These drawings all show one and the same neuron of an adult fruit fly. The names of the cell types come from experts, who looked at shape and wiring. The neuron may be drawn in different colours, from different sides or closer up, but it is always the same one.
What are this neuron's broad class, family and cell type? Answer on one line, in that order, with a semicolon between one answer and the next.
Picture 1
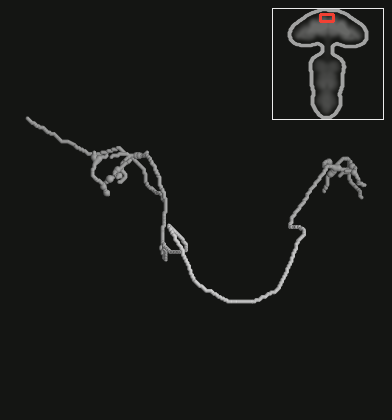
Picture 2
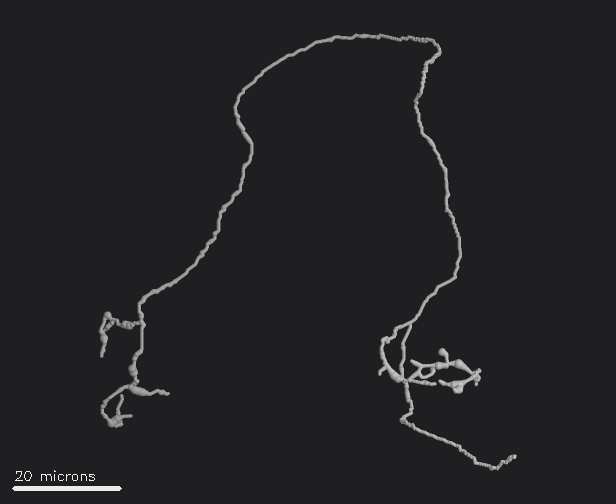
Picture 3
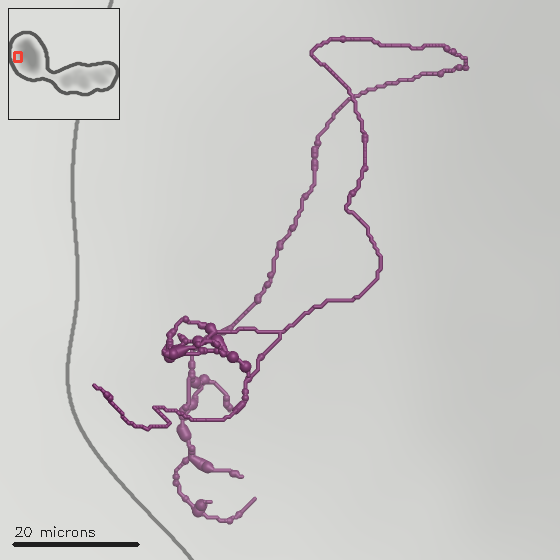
sensory neuron entering the brain; class olfactory; ORN_VA2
